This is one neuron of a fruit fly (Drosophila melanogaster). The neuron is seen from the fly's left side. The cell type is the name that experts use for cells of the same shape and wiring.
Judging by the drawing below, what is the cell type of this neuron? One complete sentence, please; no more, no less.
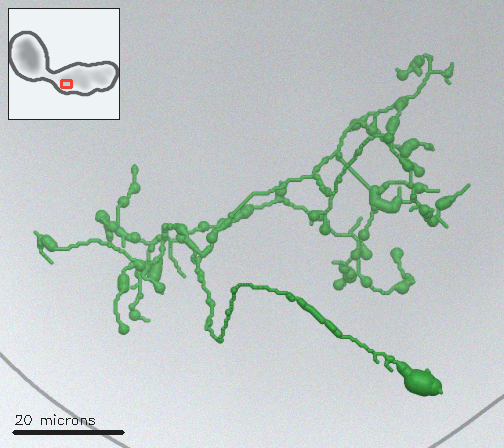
What this neuron is, by cell type, is IN13B072.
